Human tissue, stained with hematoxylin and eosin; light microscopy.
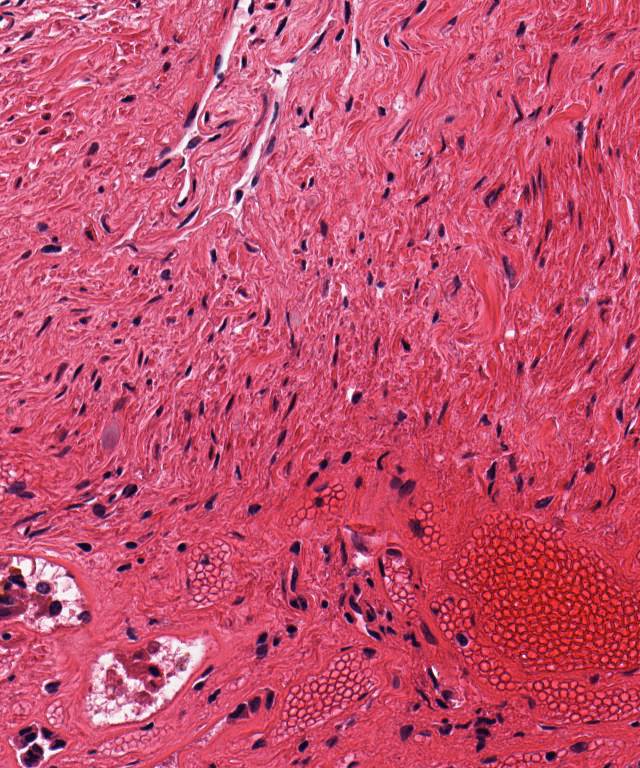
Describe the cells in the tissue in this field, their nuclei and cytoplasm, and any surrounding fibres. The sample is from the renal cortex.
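Layout: dense pink fibrous stroma over the upper two-thirds, rounded clustered structures in the lower third. Fibres: wavy, in varied directions, not one parallel bundle. Stromal nuclei: scattered, dark, slender, spindle-shaped. Lower right: a large oval cluster of tightly packed bright red round profiles.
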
